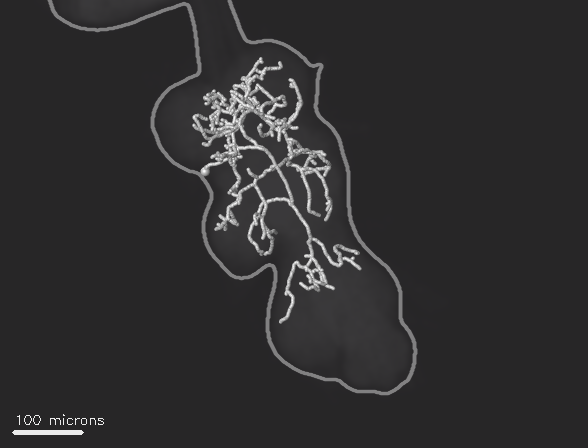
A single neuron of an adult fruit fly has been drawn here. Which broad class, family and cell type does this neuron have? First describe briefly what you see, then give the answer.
It lies in the nerve cord. By the scale bar it is about 400 microns tall in this view. It is a nerve-cord intrinsic neuron. The family is hemilineage 12A. It is of cell type IN12A021_b.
